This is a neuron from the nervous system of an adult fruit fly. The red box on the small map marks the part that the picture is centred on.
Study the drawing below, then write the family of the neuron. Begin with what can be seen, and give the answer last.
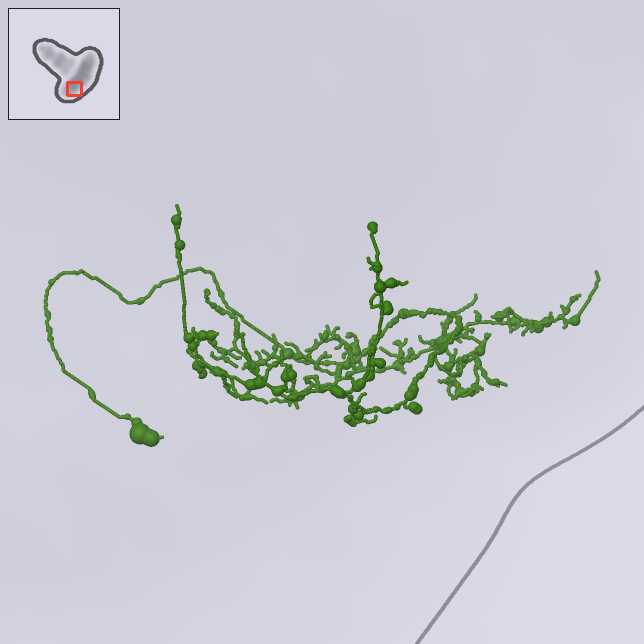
Dozens of branch ends can be seen. As drawn here it is wider than it is tall. This is a central-brain intrinsic neuron. Its family is hemilineage VLPl4_anterior.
